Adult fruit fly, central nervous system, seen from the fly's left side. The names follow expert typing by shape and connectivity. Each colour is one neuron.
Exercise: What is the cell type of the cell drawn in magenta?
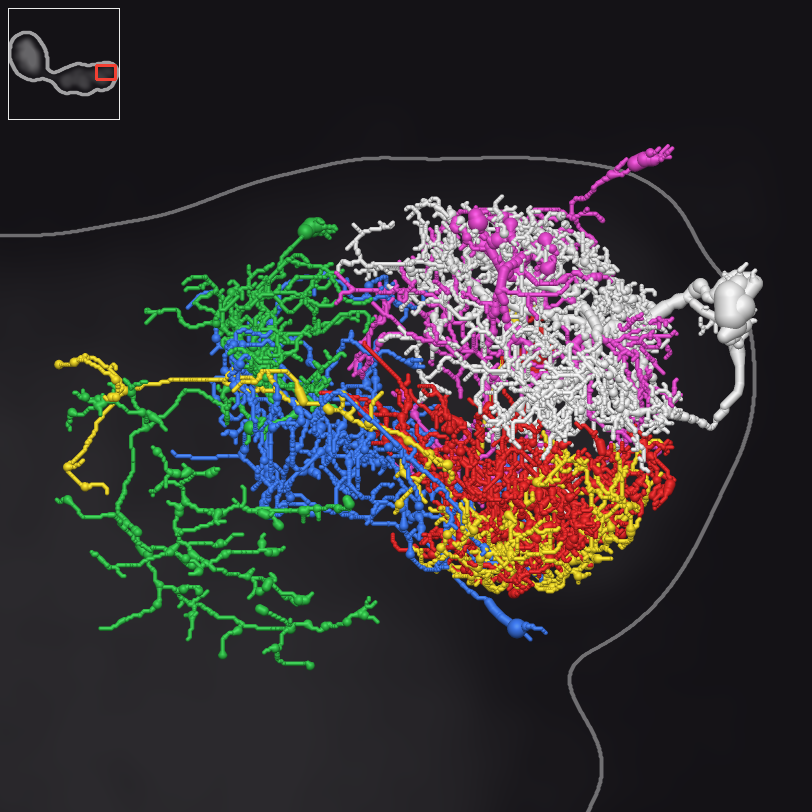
INXXX268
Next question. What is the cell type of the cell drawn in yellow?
IN01A065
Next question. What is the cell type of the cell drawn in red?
IN01A051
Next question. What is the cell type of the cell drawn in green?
INXXX396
